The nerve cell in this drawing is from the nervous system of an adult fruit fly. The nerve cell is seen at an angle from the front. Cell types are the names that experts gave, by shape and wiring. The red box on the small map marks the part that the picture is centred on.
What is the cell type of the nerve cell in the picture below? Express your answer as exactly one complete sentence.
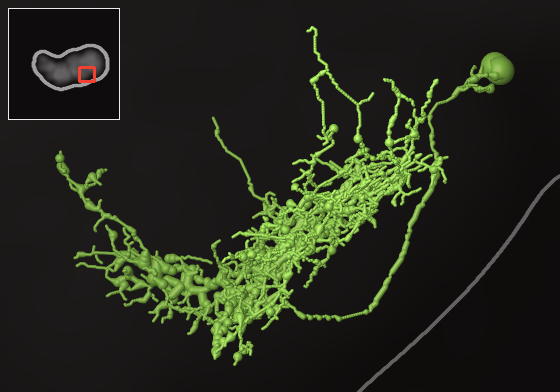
The type of this nerve cell is the cell type GNG470.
